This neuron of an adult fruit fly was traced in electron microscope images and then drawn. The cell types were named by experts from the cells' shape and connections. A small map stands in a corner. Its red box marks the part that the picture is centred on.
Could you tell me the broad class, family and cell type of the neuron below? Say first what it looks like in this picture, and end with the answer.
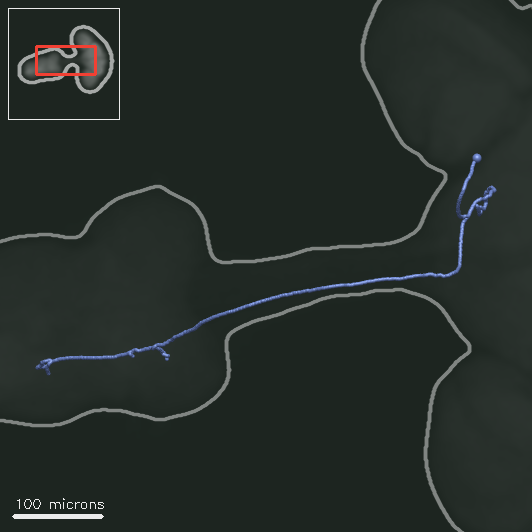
It runs through the neck, between the brain and the nerve cord. By the scale bar it is about 550 microns wide in this view. There are a dozen or fewer branch ends. It is a descending neuron. Its family is hemilineage LB7. Its cell type is DNge114.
